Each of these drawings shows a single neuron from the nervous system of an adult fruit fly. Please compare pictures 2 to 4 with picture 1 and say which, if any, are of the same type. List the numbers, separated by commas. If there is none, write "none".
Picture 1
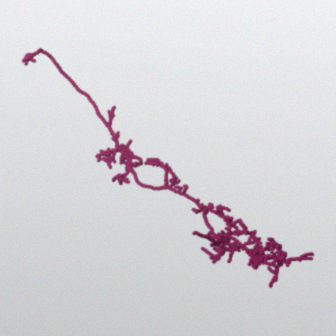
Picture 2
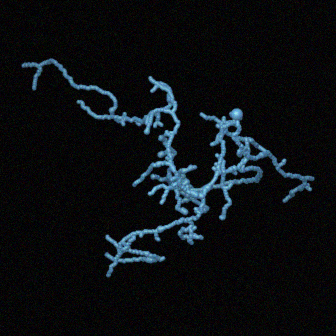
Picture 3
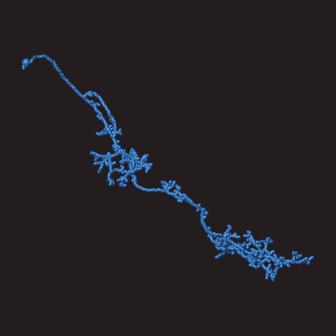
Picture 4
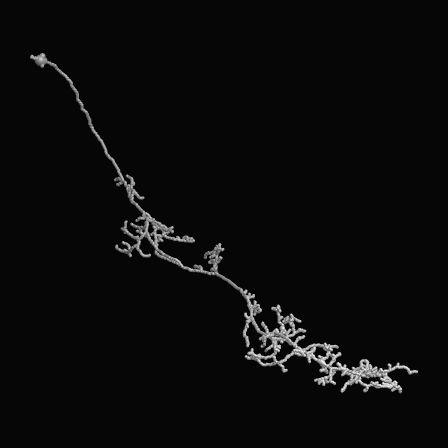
3, 4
